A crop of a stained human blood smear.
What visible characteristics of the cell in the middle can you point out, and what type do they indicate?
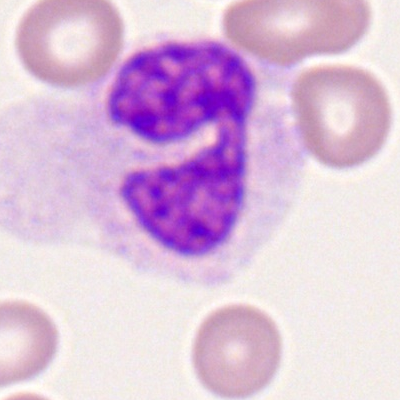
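What strikes me first is how much cytoplasm there is around the nucleus. It looks pale greyish-lilac, dusted with fine, faint lilac granules. The outline is irregular, with the cytoplasm spreading broadly to the left. This is a monocyte.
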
